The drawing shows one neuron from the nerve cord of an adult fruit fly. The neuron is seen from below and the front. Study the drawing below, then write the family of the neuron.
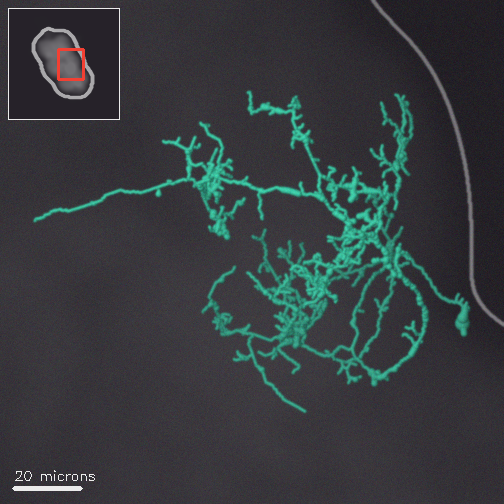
hemilineage 19A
